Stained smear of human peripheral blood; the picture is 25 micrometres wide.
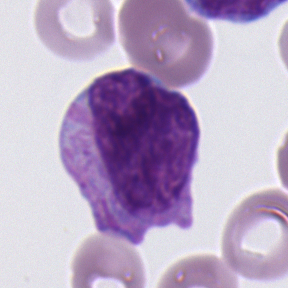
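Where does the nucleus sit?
It fills most of the cell toward the right, and the cytoplasm forms a crescent on the left.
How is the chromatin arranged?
Finely stranded and lacy, I'd say, not coarsely clumped.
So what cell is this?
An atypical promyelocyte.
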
